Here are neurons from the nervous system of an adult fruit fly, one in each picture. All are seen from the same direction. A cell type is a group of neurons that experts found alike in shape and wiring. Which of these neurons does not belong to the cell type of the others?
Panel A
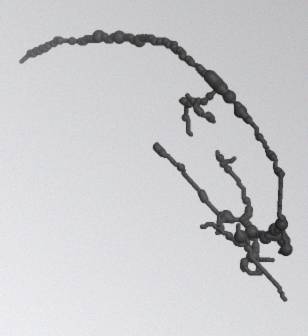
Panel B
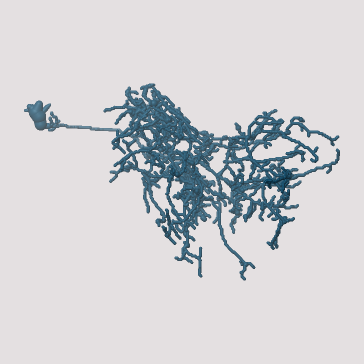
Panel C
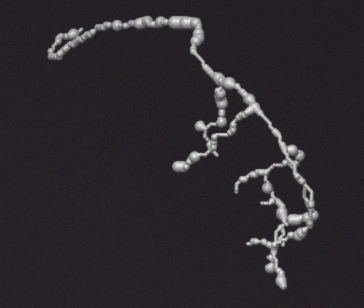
Panel B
